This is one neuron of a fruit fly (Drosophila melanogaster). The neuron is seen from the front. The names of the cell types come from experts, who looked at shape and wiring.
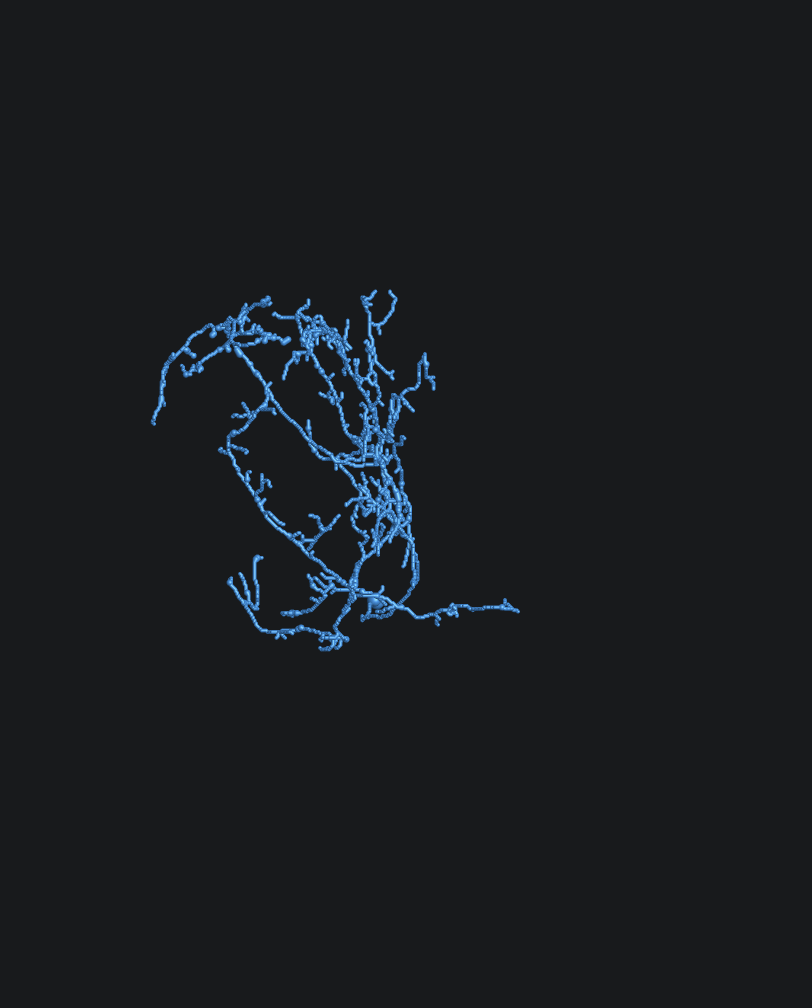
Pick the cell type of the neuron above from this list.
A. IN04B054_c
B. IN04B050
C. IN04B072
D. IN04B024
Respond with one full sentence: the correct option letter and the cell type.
The matching cell type for the neuron is option A, IN04B054_c.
